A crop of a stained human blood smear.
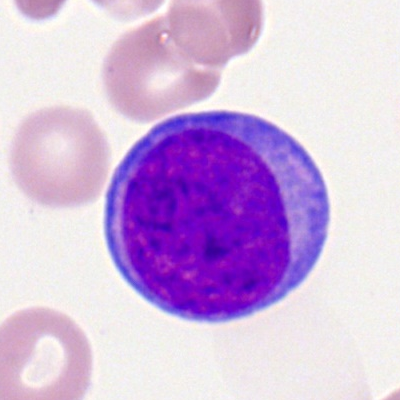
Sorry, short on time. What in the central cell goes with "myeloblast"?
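What goes with a myeloblast here is that the cytoplasm forms only a rim around the nucleus.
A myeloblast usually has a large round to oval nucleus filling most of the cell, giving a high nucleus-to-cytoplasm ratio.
What doesn't quite match is the colour, because this rim is a deep blue.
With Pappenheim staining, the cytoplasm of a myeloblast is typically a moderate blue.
Notice also that the nucleus sits off-centre, pushed toward the left, and the rim is widest on the right, where the cytoplasm is paler next to the nucleus than at the cell edge. The chromatin is finely stippled, with a few small darker clumps.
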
